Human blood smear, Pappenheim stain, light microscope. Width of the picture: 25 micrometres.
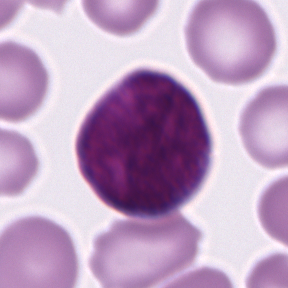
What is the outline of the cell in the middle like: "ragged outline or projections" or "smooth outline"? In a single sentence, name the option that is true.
The border of this cell is smooth and even.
